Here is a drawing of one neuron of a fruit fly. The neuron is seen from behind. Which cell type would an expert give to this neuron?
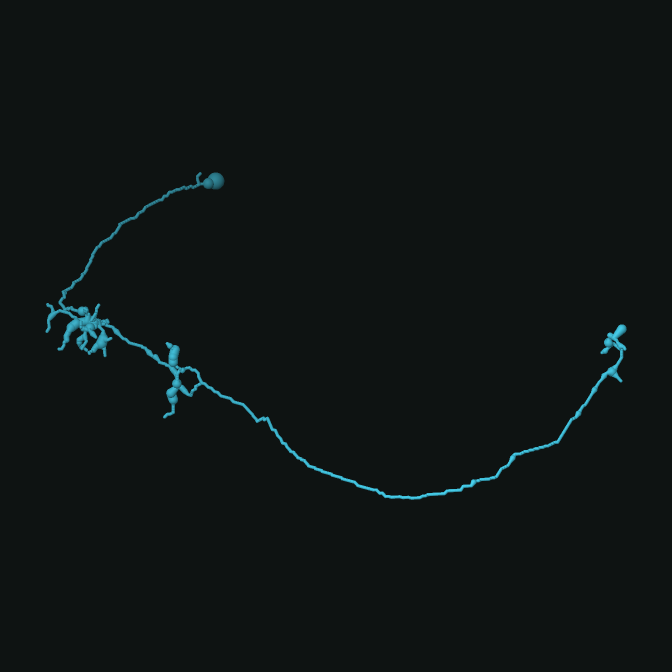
Tm20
